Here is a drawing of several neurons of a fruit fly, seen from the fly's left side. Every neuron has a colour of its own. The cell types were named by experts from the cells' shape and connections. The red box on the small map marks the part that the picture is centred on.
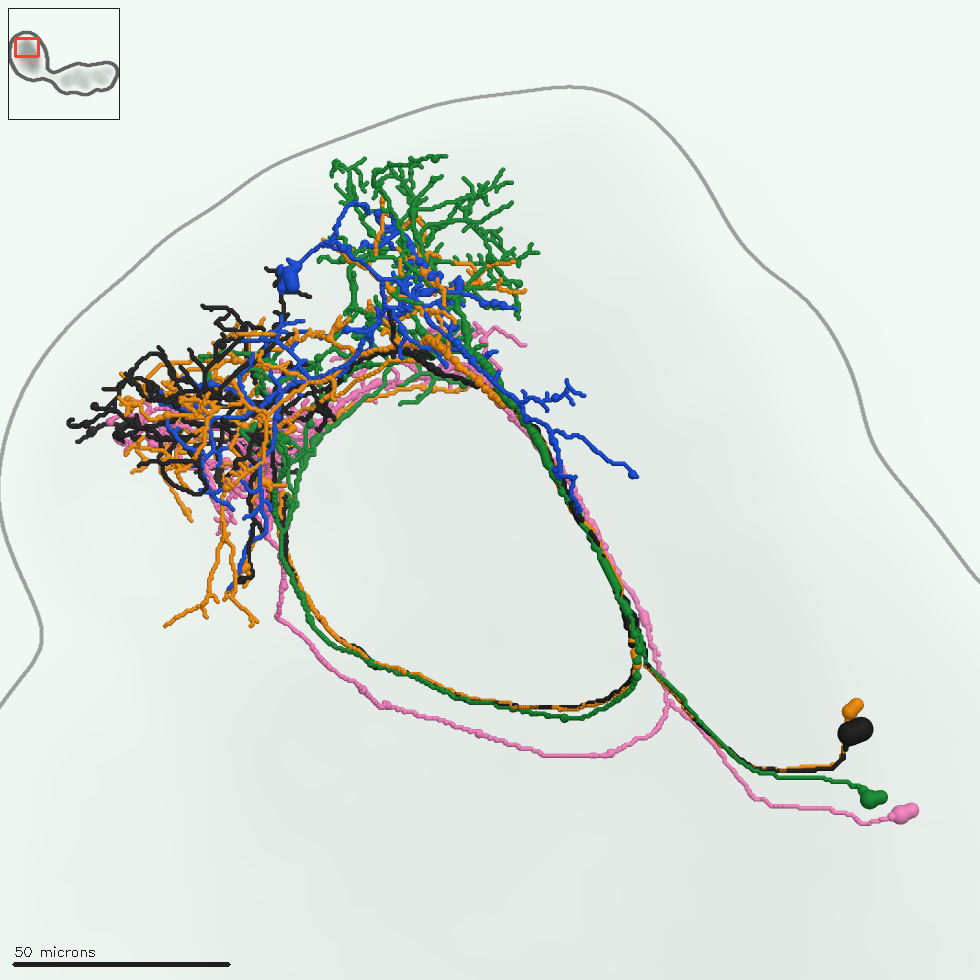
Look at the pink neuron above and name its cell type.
CRE103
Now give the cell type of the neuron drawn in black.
SMP568_a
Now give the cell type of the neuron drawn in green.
SMP568_d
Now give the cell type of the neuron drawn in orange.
SMP568_b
